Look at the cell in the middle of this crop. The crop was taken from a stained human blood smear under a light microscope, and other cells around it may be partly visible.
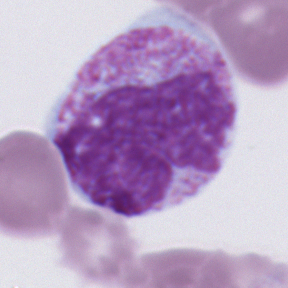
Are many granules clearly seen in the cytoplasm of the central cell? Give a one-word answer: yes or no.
Yes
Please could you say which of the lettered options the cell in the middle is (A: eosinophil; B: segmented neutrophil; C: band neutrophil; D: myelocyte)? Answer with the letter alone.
C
